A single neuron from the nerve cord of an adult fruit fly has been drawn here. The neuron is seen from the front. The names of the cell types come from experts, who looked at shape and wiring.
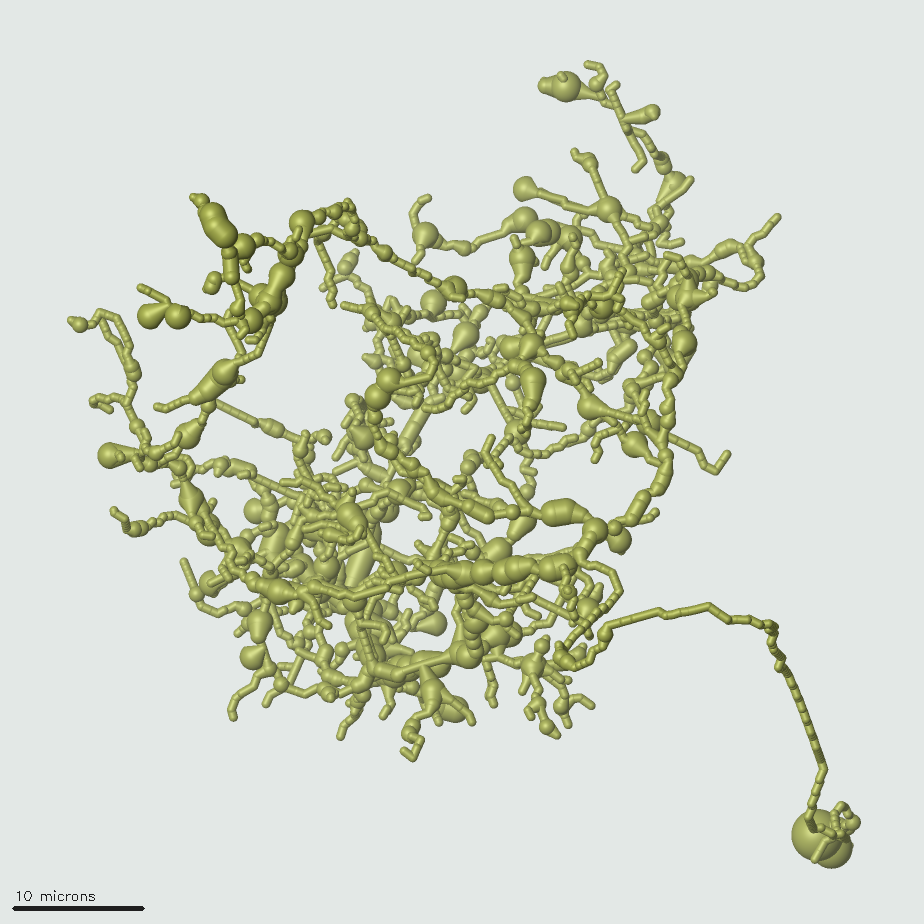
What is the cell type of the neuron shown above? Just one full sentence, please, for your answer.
Classified by cell type, this neuron is IN14A024.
